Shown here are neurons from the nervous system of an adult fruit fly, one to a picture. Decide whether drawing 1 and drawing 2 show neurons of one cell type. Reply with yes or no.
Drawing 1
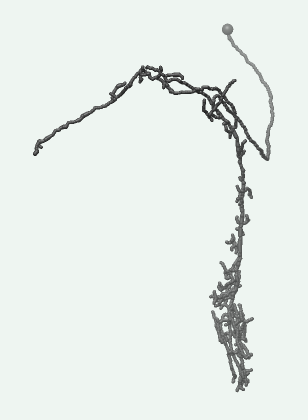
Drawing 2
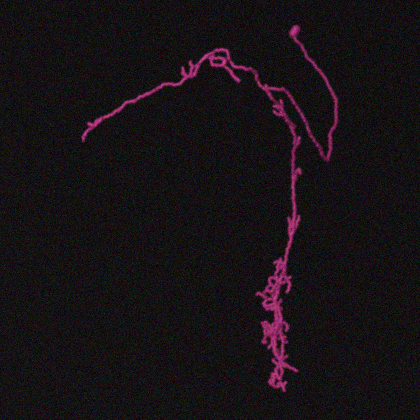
yes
